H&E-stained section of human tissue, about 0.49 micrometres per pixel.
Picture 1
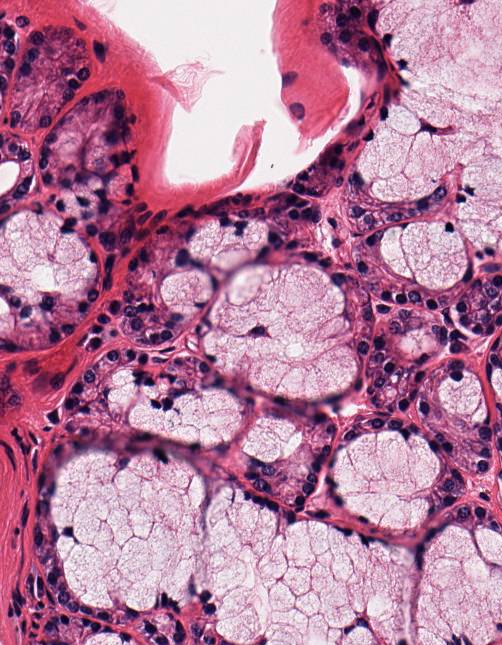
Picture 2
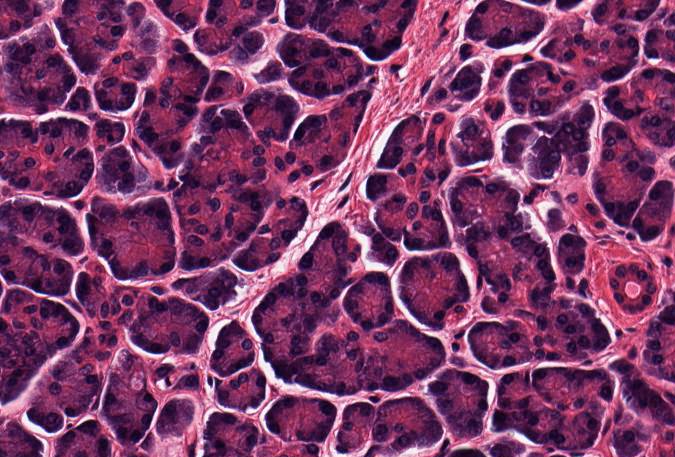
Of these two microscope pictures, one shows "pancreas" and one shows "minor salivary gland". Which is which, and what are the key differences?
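Minor salivary gland in picture 1; pancreas in picture 2. Salivary acinar cells: mostly pale, foamy, finely vacuolated cytoplasm; nuclei dark, flattened against the outer edge of each acinus. Dense pink fibrous tissue along the left edge; no fat cells. Pancreas: closely packed rounded acini across nearly the whole field. Acinar cells pyramidal; nuclei round, dark, at the outer basal end. Cytoplasm densely stained purple-red, not pale and foamy.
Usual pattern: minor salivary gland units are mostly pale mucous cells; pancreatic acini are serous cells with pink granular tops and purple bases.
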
